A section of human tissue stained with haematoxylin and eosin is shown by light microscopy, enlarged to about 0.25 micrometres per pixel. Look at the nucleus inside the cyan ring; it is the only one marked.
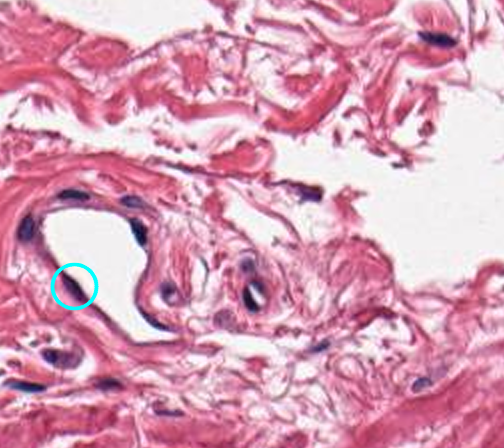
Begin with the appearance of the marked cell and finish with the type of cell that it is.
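The nucleus is long and narrow, stained a deep, even purple. The nucleus lies flat along the edge of the empty white lumen of a small vessel, its long axis following the curve of the wall. No separate cytoplasm can be made out; at most a thin pink rim merges into the vessel wall. On the side away from the lumen it rests against wavy pink fibres of the wall. This is an endothelial cell.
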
